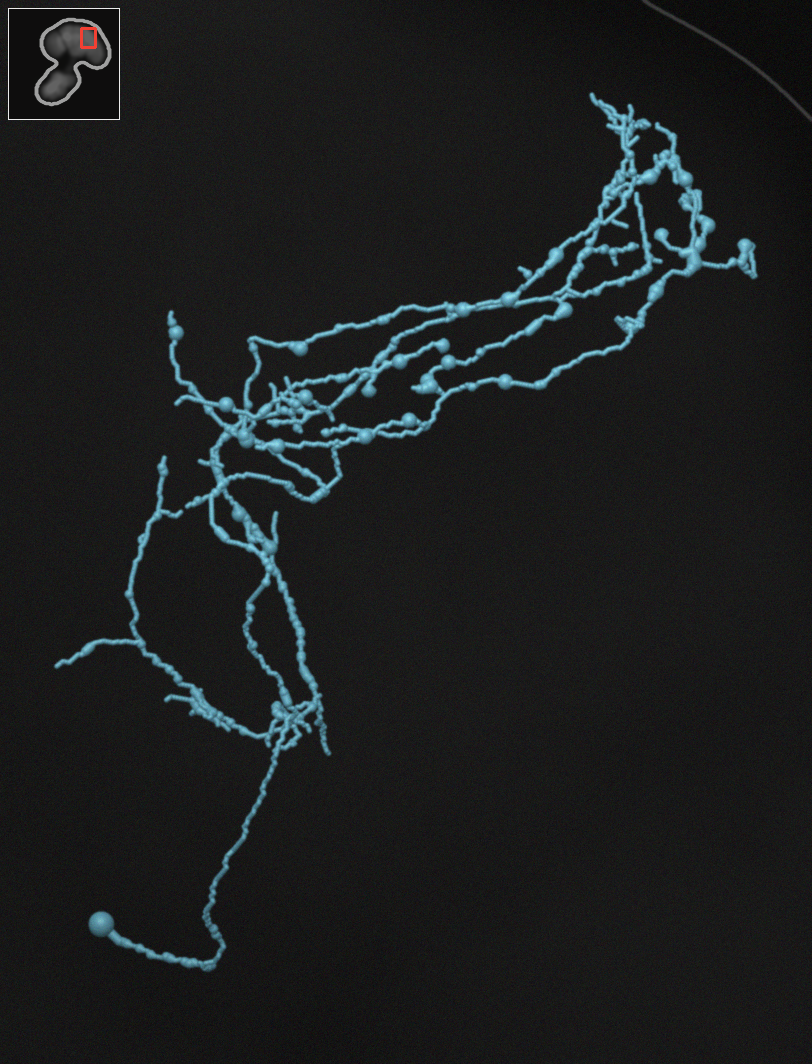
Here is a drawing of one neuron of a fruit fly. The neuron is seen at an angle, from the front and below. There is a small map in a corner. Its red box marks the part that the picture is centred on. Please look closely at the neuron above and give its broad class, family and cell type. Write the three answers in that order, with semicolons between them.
central-brain intrinsic neuron; hemilineage DL1_ventral; CB3900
